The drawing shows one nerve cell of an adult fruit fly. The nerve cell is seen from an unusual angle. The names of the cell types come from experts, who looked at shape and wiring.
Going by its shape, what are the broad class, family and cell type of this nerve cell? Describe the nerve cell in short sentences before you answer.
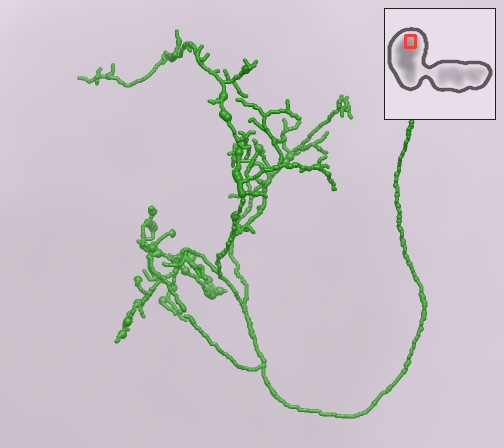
Dozens of branch ends can be seen. In this view it is about as wide as it is tall. It is a central-brain intrinsic neuron. The family is hemilineage VLPp&l1_anterior. The cell type is CB1527.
